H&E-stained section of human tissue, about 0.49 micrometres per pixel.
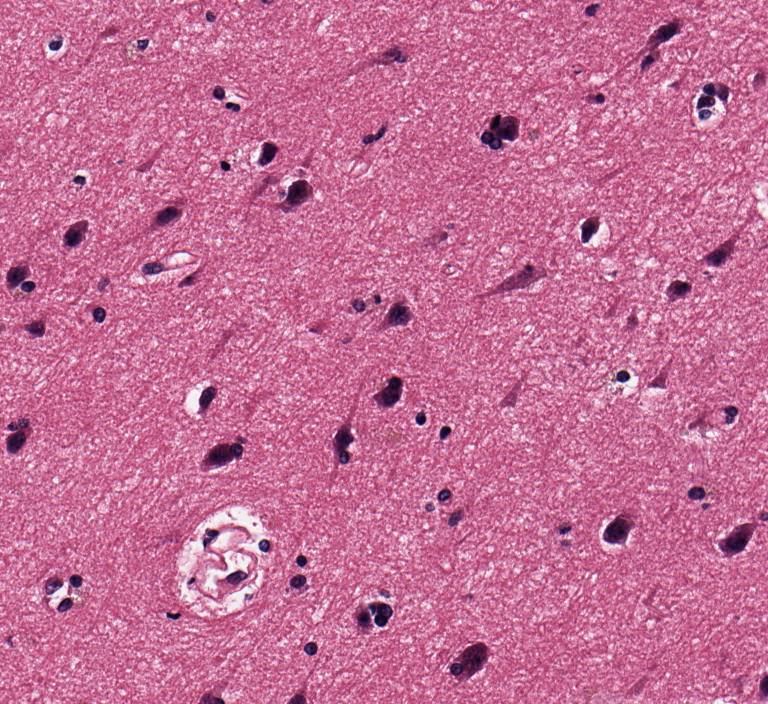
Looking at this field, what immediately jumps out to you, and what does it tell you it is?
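That's cerebral cortex: finely granular, pink fibrillary neuropil throughout, cells scattered singly, and no glands, epithelium or fat. The triangular, darkly stained neurons each trail a single tapering process, and small round dark nuclei with no visible cytoplasm are sprinkled across the whole field.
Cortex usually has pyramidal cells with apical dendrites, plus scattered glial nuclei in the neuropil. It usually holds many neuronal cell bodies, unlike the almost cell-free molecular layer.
Many of the cell bodies here sit within a clear halo.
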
